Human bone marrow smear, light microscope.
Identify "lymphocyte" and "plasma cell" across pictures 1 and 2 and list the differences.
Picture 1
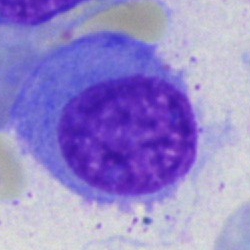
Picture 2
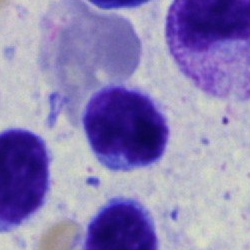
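Identification: plasma cell in picture 1, lymphocyte in picture 2. Outline: both cells are roughly round; the lymphocyte's outline is smooth, while the plasma cell has small irregular projections along its lower edge. Chromatin: in the plasma cell it is coarsely clumped, with small paler gaps between dark purple masses, and in the lymphocyte it is dense and stains deep purple.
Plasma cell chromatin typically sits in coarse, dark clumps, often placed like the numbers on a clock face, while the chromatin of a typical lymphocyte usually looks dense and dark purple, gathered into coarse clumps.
Cytoplasm: the plasma cell's is blue and forms its widest band on the left side of the nucleus.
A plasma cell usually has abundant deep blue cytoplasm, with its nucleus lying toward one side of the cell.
Granules: none are seen in the cytoplasm of either cell. Vacuoles: none are visible in the plasma cell's cytoplasm. Nucleoli: none can be seen in the lymphocyte's nucleus. Surroundings: a pale grey-lavender mass without a nucleus touches the lymphocyte's upper left side.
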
